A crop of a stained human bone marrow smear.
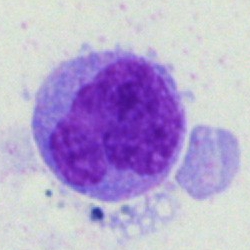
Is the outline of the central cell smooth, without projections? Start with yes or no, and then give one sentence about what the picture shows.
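No. The upper edge of the cell has small, fuzzy projections.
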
